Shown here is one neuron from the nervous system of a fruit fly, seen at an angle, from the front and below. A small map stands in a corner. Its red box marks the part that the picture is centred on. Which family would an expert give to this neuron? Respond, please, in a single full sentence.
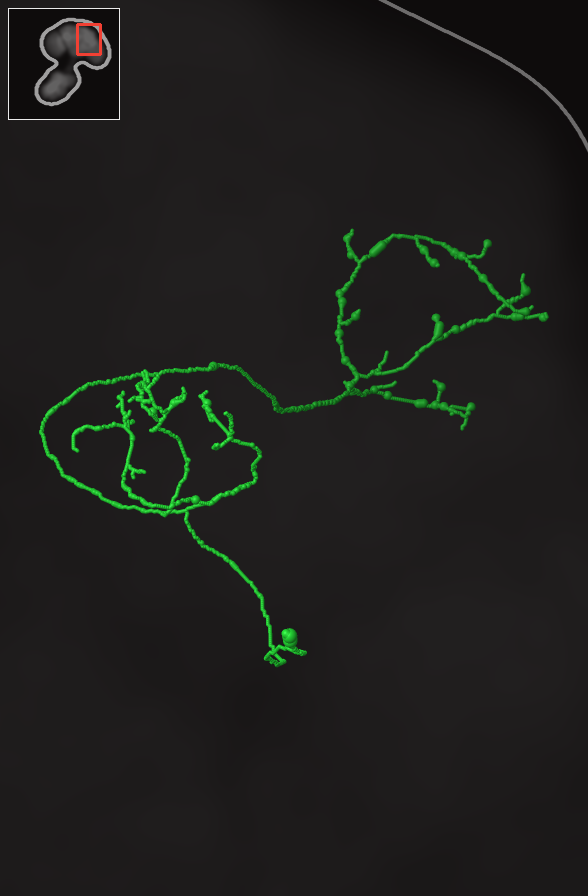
Family hemilineage ALv1 is the one that contains this neuron.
